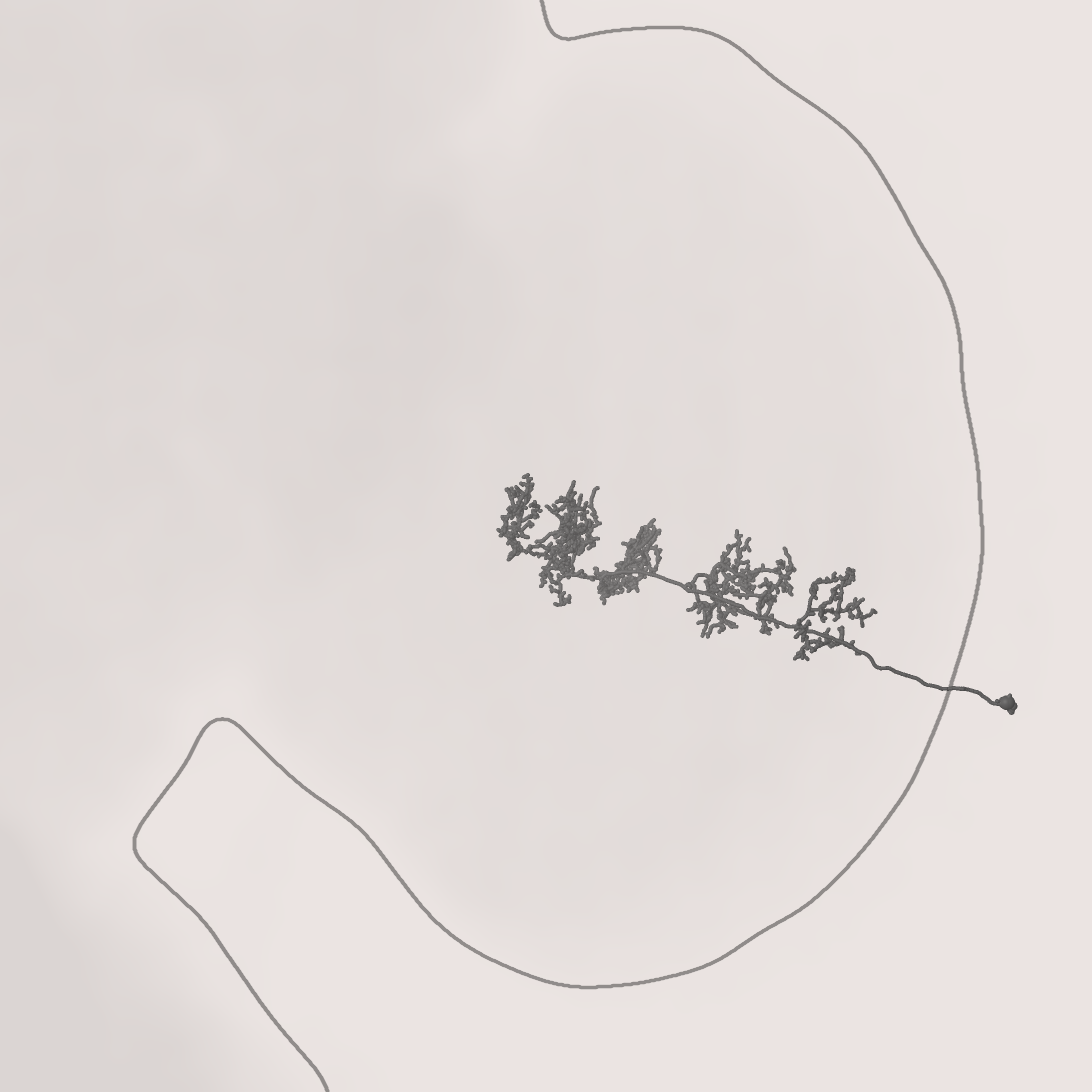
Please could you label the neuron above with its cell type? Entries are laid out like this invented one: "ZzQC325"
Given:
"TmY15"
